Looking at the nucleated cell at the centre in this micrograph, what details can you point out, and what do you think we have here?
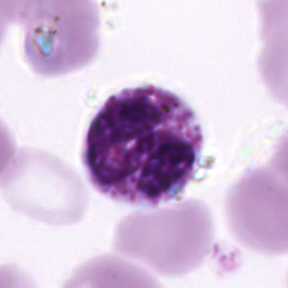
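What catches my eye first is the nucleus, split into two lobes by a pale cleft. Its chromatin is dark purple and coarsely clumped, and I can't see any nucleoli. It fills most of the cell, leaving just a narrow rim of cytoplasm. This is an eosinophil.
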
